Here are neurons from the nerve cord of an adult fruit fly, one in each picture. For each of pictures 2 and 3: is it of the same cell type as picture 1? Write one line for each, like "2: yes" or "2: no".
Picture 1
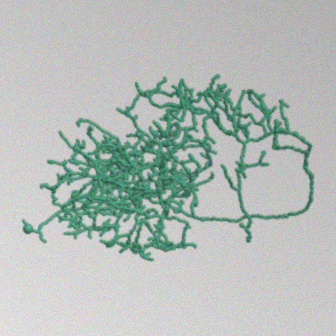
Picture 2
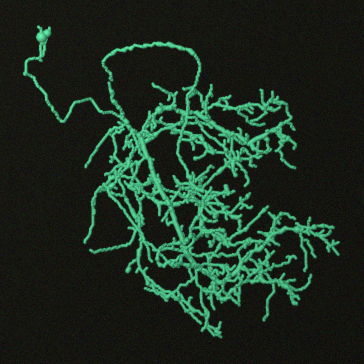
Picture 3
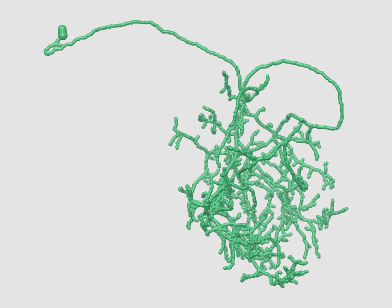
2: no
3: no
